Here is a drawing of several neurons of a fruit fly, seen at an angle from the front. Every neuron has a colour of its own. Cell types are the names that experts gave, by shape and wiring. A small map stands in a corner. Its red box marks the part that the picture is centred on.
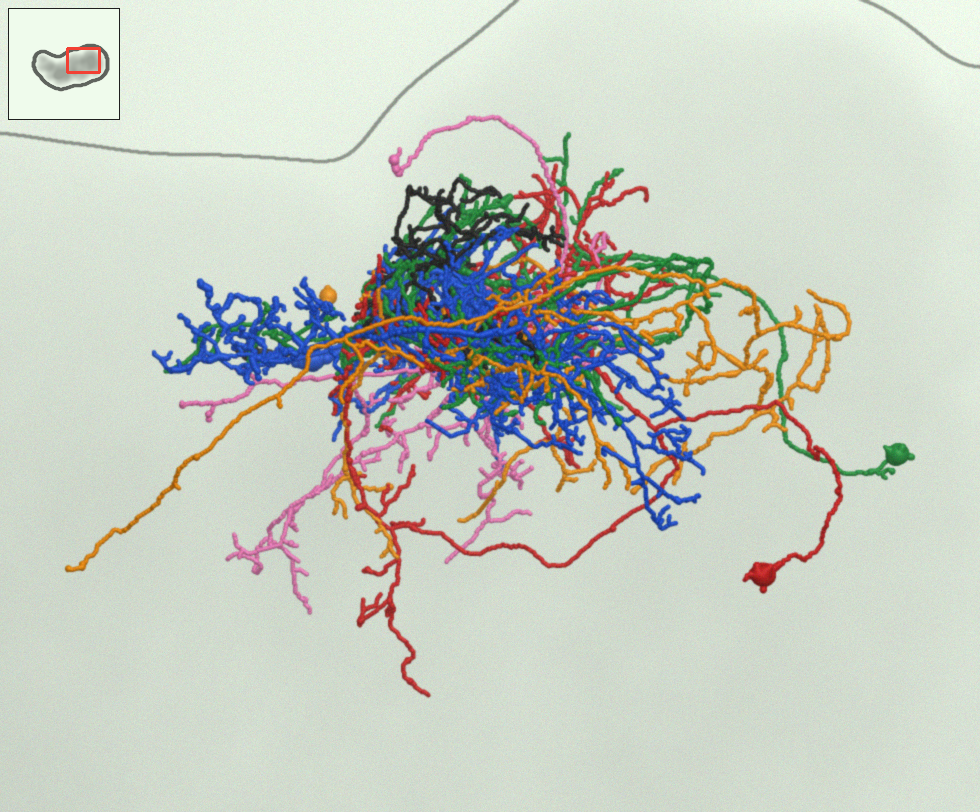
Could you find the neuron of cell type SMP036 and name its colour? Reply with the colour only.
green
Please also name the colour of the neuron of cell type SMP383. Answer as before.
blue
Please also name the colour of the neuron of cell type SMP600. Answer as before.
red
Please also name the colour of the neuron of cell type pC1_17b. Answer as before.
orange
